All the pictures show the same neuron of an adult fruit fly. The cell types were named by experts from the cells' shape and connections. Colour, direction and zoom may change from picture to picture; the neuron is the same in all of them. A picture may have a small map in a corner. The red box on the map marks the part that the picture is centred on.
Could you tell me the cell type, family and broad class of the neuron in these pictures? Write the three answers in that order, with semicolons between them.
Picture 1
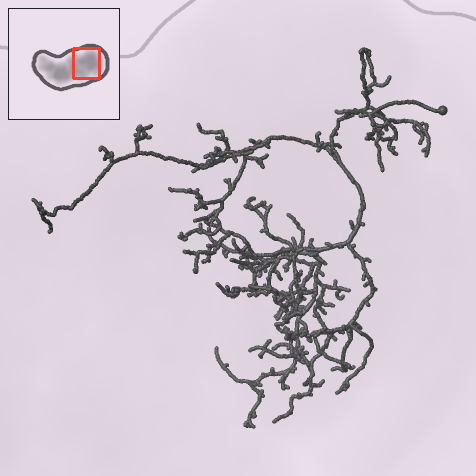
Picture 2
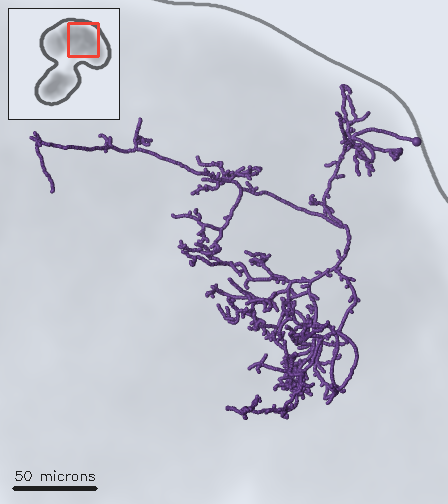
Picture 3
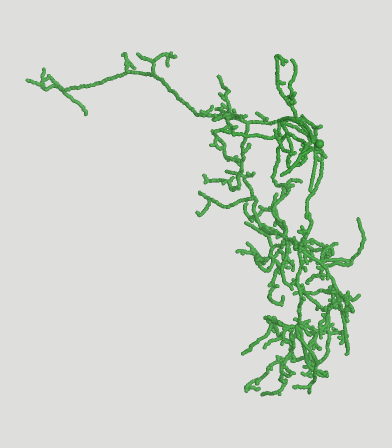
CL022_b; hemilineage VLPd1; central-brain intrinsic neuron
